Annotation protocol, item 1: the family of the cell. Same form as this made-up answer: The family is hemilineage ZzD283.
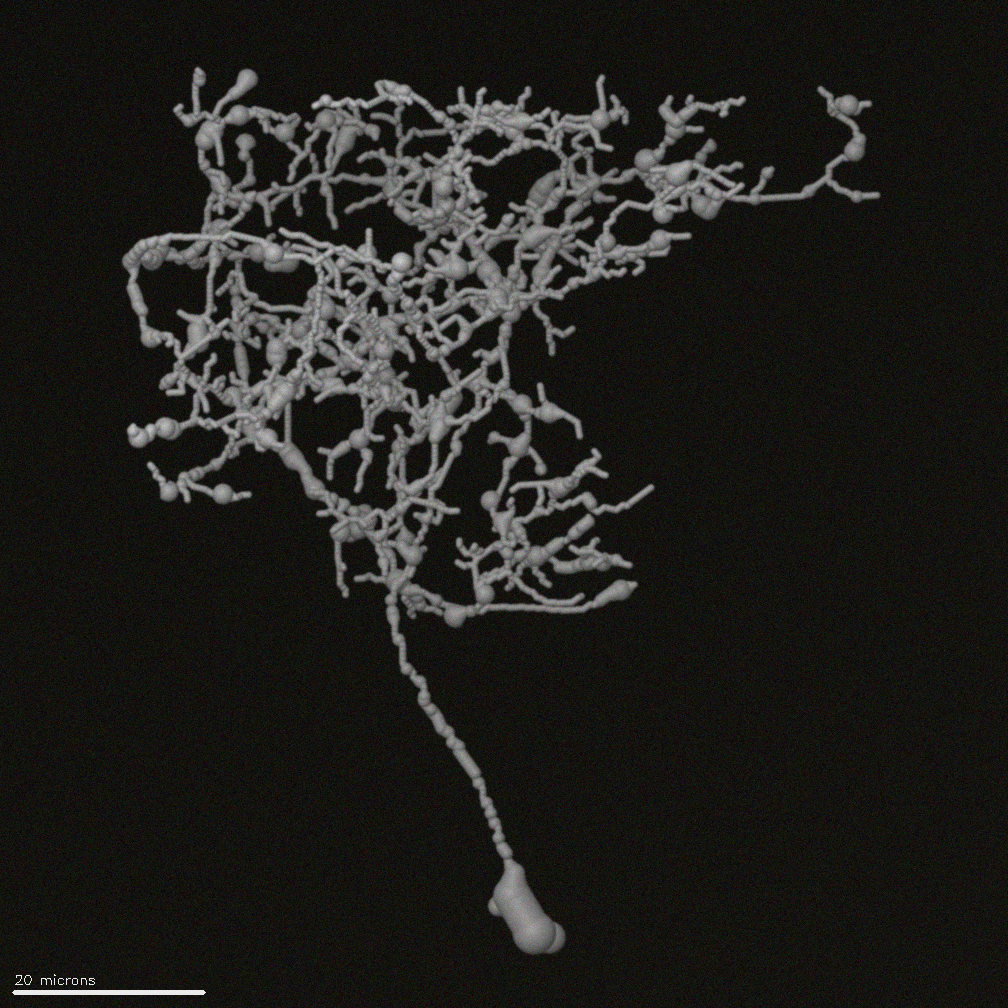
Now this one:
The family is hemilineage VLPl&p1_lateral.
